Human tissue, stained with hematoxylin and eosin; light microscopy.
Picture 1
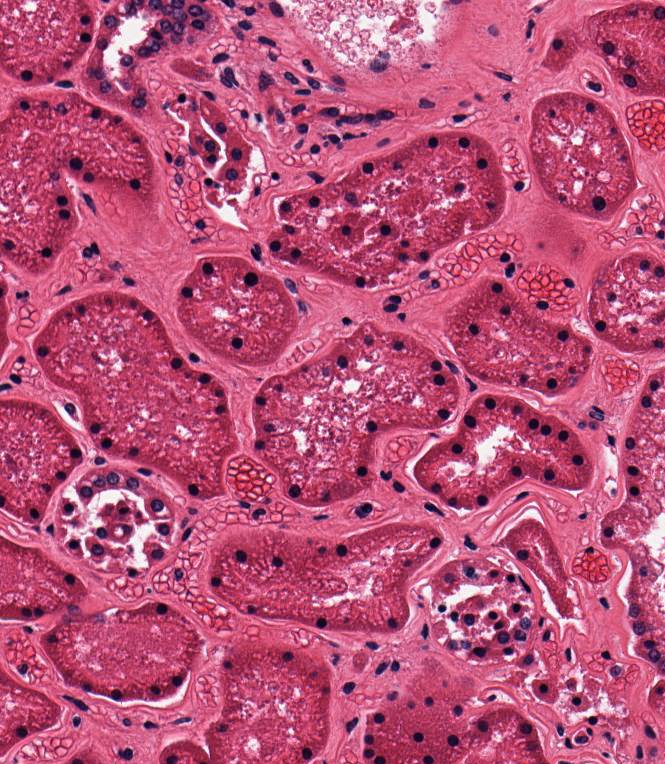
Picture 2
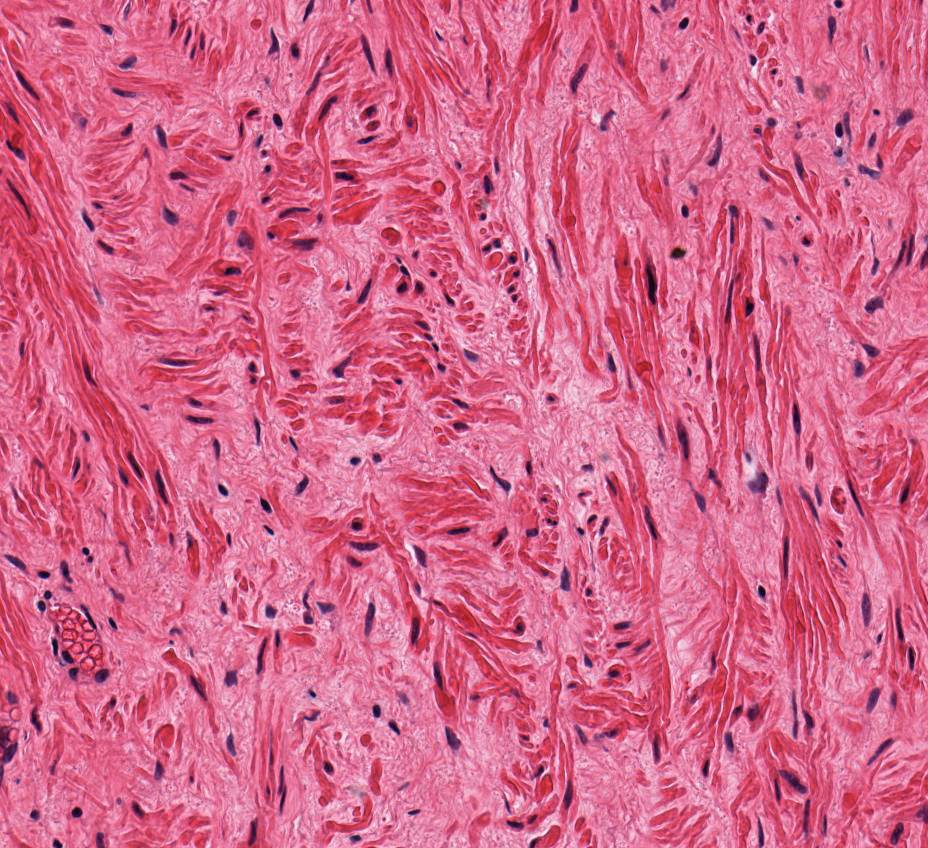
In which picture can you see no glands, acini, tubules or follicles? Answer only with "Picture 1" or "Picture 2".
Picture 2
